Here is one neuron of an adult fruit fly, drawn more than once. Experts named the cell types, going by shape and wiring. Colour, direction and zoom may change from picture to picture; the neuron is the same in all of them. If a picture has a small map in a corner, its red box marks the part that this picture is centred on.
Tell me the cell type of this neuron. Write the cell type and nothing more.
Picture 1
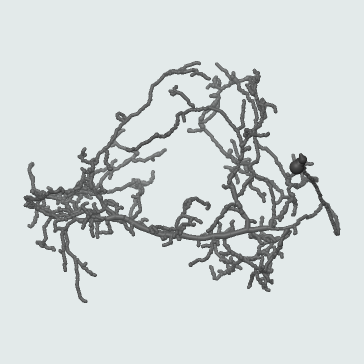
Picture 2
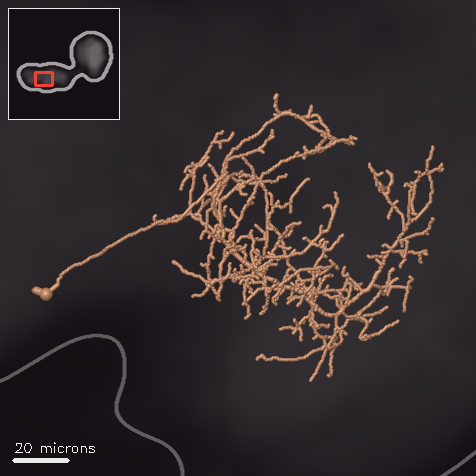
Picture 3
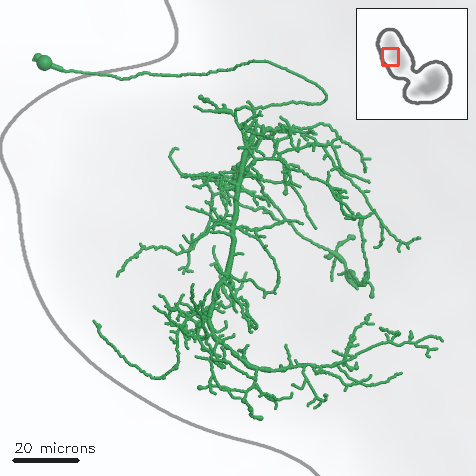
IN03A047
